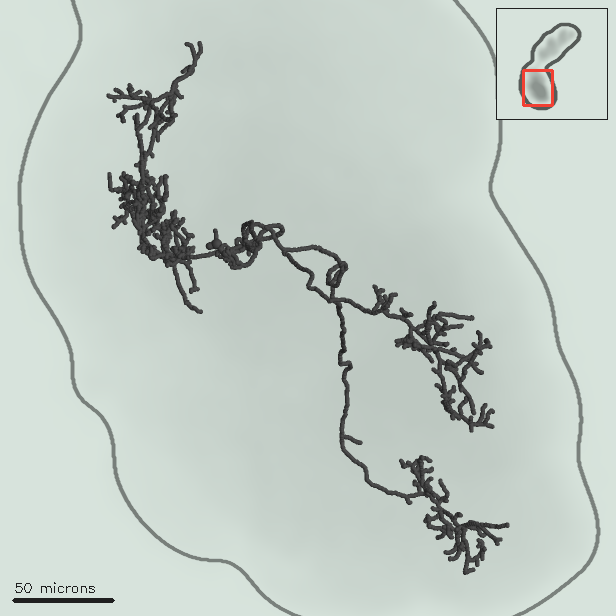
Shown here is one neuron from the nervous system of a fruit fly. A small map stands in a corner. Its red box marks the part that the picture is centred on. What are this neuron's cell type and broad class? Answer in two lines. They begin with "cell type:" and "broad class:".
cell type: SLP455
broad class: central-brain intrinsic neuron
